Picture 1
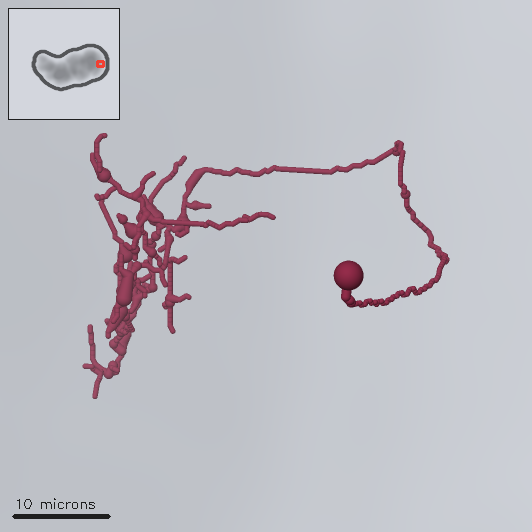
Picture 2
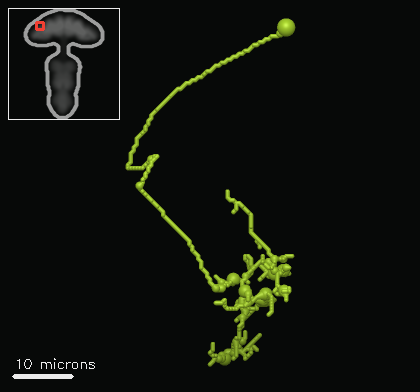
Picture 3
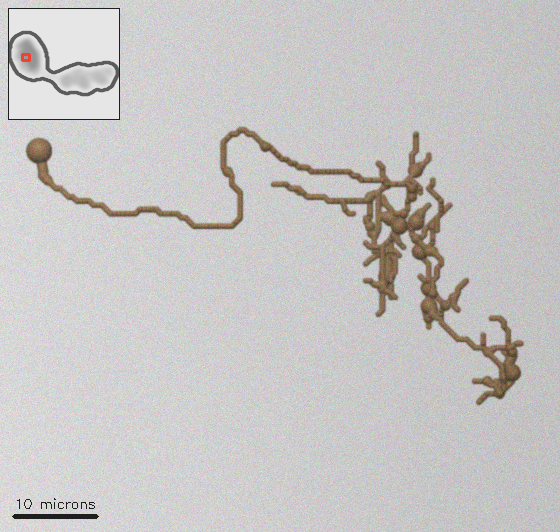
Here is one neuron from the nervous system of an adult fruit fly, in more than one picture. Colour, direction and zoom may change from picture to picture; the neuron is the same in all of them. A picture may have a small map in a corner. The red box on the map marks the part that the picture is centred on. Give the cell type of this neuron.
Cm4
